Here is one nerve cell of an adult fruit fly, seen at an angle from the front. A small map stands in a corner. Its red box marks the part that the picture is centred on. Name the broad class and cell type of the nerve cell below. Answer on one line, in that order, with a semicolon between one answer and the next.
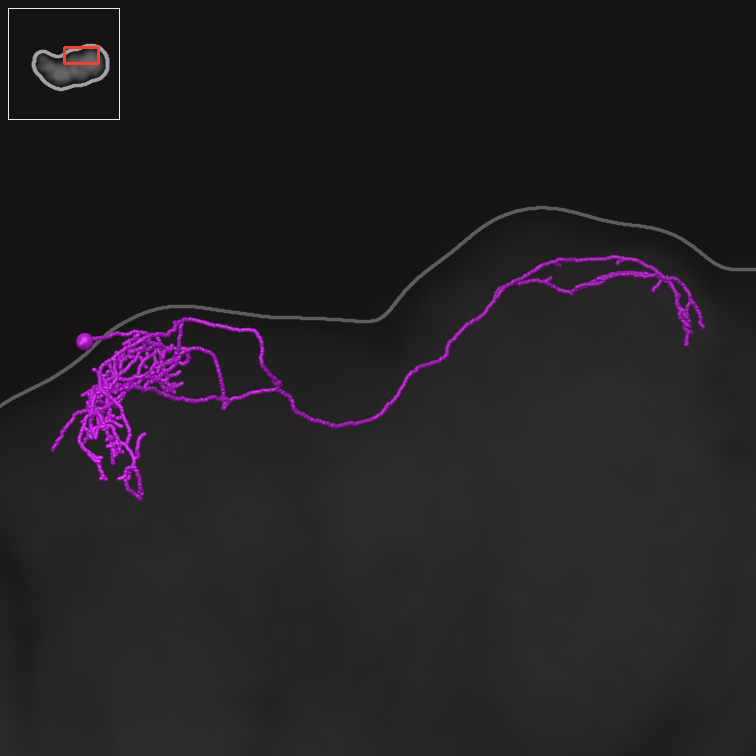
central-brain intrinsic neuron; SLP444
